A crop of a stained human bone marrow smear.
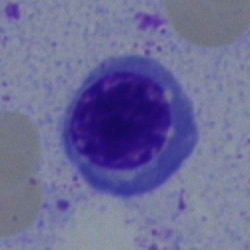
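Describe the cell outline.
Round to slightly oval, and smooth.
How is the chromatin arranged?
Dark and coarsely clumped, with small paler gaps between the clumps; no nucleoli are visible.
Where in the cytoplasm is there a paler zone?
Against the nucleus, on its lower-right side.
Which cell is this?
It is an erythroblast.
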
